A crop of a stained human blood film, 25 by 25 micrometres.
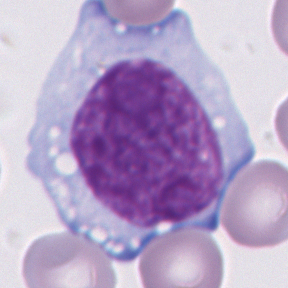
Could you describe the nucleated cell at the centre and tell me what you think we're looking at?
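Irregular in outline, the cell has angular corners and gently scalloped edges. Along the margin the cytoplasm is a deeper blue, most clearly at the lower right. Several small clear vacuoles lie in it, mostly on the left side and near the edges, and no distinct granules are visible. This cell is a myeloblast.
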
